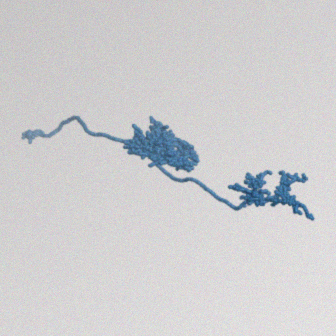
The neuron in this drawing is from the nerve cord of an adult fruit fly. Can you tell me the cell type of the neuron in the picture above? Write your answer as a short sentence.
The cell type is IN05B032.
